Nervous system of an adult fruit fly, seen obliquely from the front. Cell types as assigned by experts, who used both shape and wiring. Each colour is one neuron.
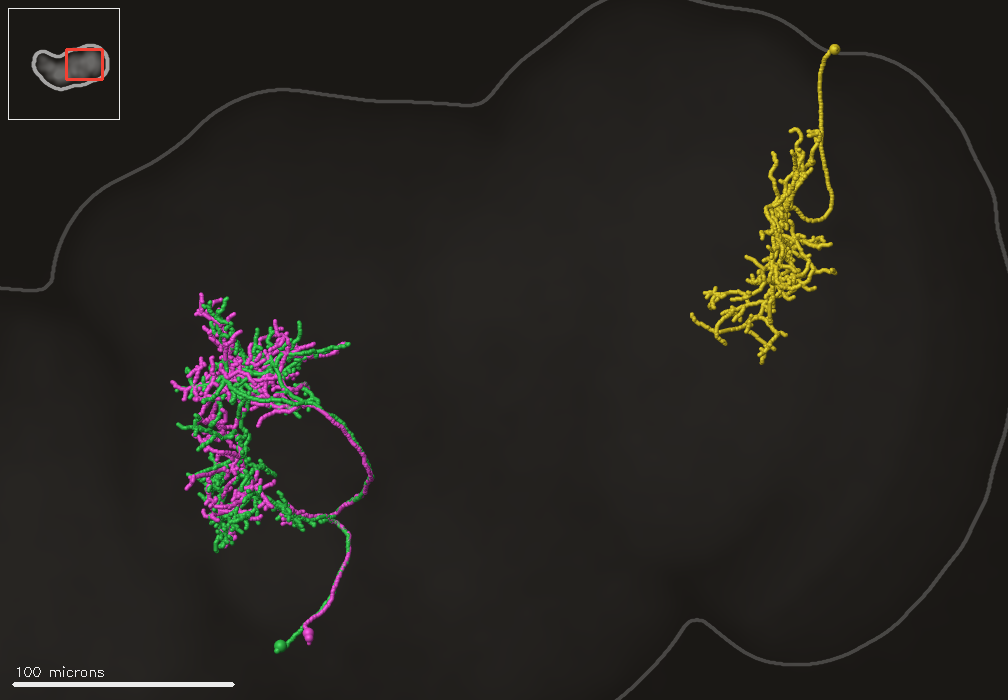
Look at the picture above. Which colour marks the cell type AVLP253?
magenta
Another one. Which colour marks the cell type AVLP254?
green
